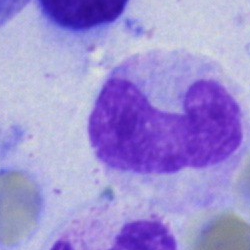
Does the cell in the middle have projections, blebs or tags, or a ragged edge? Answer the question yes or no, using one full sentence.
No, by its outline the cell is smooth and even.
